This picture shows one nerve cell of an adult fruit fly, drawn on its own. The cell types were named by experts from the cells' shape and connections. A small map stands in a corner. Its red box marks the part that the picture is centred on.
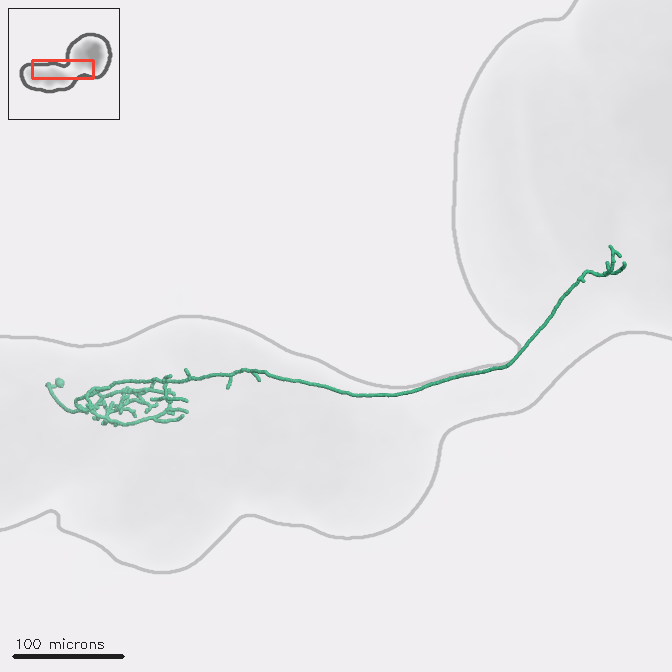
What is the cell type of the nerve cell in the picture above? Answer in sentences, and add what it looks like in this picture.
The cell type is AN19B104. This is an ascending neuron. The cell body can be seen on the left of the picture. From left to right in the picture it spans about 550 microns.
